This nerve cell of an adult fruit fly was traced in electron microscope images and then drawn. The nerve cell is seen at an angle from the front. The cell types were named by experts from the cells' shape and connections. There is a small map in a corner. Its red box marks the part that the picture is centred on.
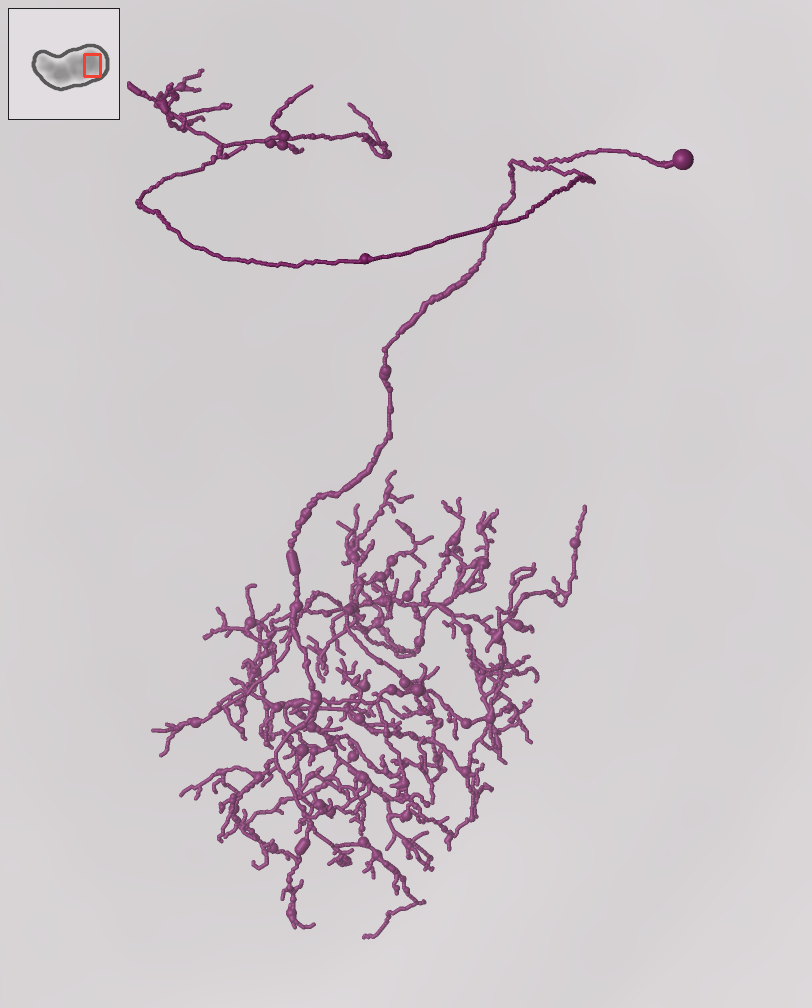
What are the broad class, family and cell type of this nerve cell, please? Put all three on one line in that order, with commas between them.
visual projection neuron, hemilineage SLPav1_medial, LoVP14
